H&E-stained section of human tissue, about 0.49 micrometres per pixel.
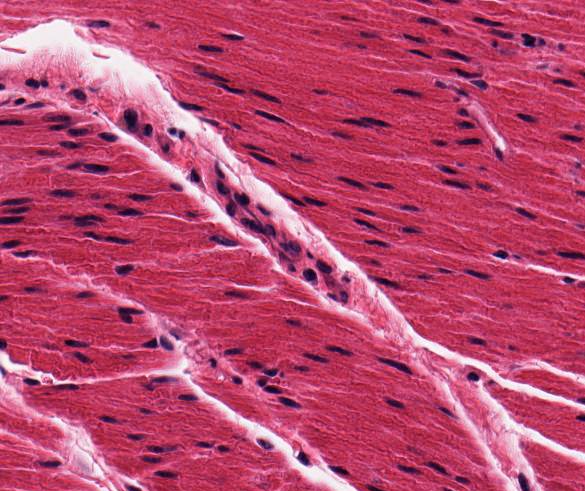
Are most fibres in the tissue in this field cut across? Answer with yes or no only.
No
